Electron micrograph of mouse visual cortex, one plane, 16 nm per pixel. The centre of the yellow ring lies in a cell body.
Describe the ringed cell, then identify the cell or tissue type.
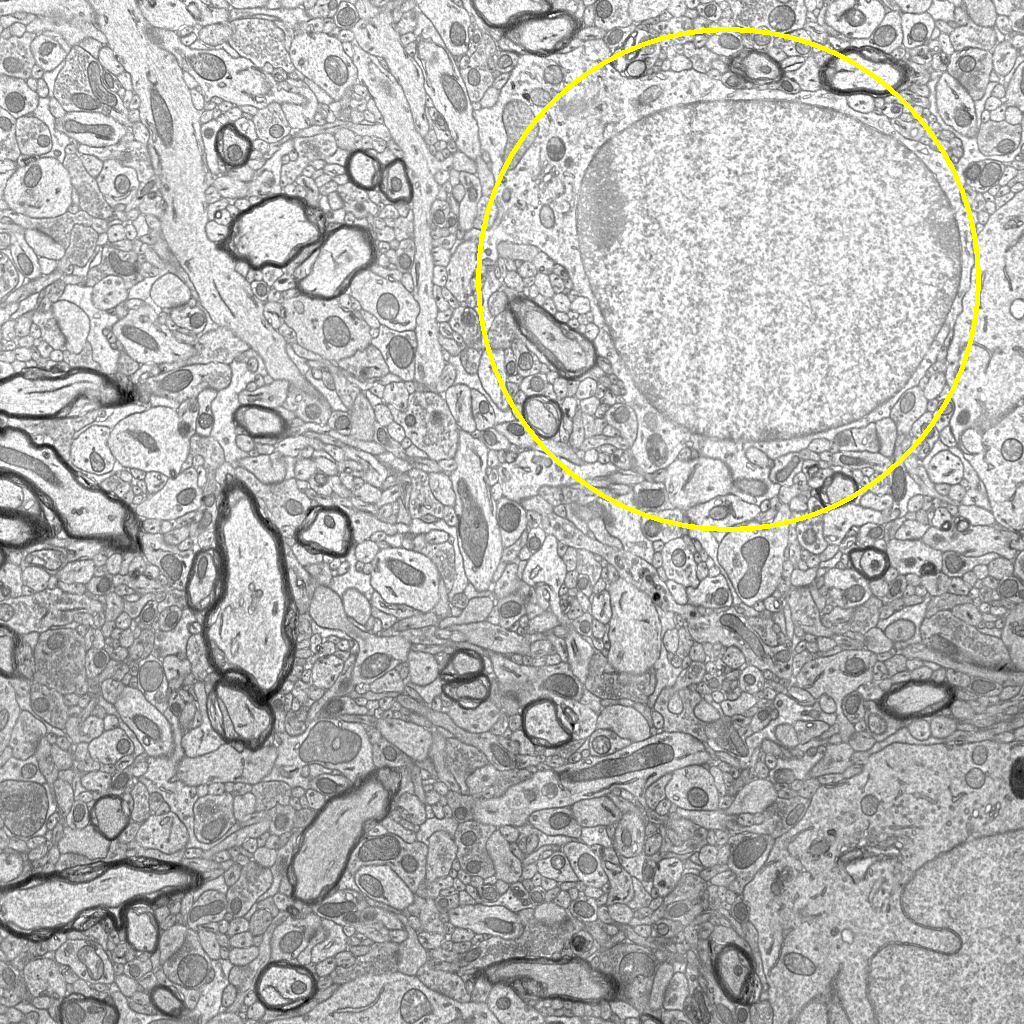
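The nuclear envelope runs smoothly, without deep folds or clefts. Pale, finely granular chromatin is spread evenly through most of the nucleus, while a darker, smoother patch lies inside it at both the left and the right end. No distinct nucleolus is seen in this plane. It is an astrocyte.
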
